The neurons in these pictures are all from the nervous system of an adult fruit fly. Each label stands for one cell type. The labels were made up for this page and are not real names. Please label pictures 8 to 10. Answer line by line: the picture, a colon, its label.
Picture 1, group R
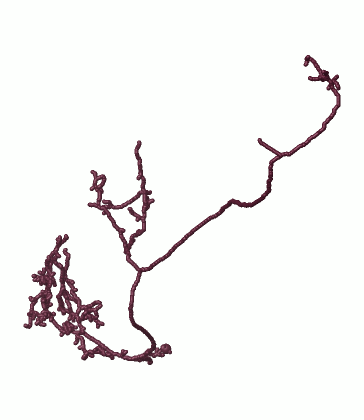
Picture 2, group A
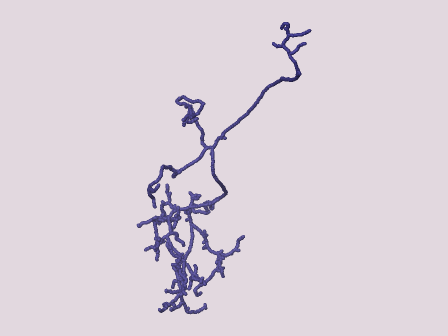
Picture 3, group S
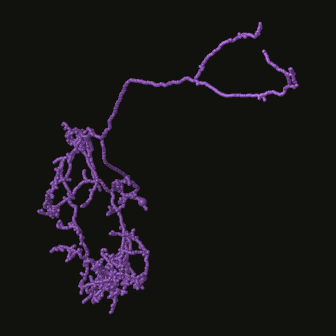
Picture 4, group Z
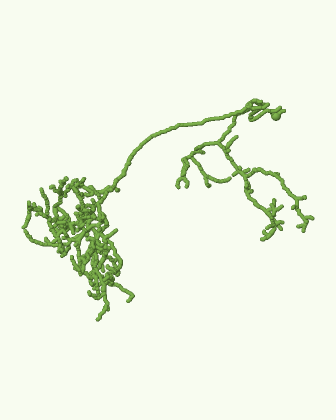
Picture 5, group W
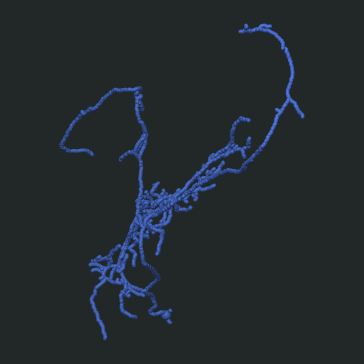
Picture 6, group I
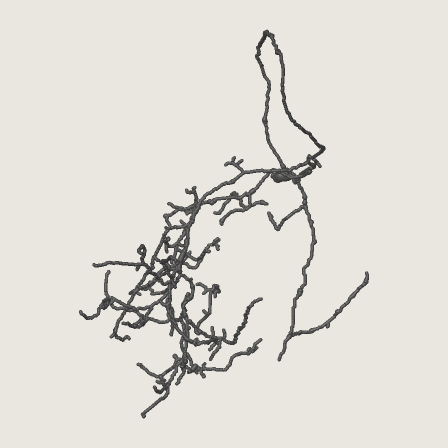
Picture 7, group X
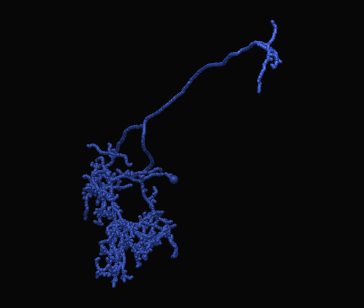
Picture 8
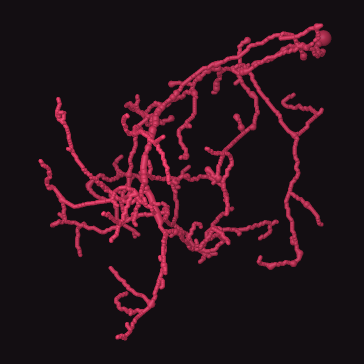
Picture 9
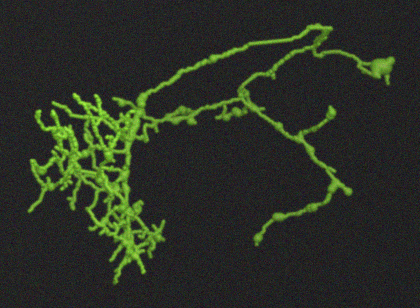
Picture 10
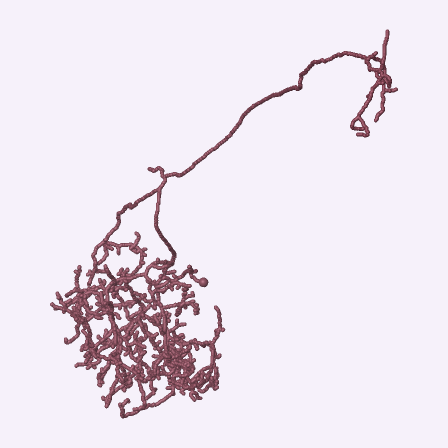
8: group I
9: group Z
10: group X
